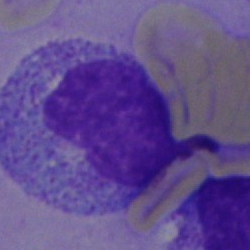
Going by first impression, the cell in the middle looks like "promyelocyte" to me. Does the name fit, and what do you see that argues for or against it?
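No: this cell is a myelocyte rather than a promyelocyte. The deciding point is the nucleus, in which no nucleoli stand out.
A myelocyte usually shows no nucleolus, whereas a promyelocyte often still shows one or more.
The nucleus, a single unlobed mass, lies off-centre toward the right, which gives no grounds to rule out promyelocyte.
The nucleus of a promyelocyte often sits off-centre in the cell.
The remaining features are simply recorded: a round outline, dark purple chromatin that looks dense, a broad crescent of cytoplasm on the left and lower side of the nucleus, and numerous purple granules filling that cytoplasm.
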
